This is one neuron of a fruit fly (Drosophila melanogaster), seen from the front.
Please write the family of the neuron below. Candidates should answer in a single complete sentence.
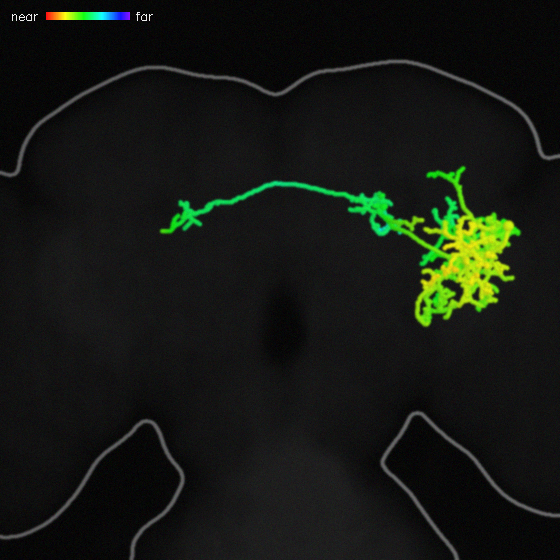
This neuron is within the family hemilineage VLPl2_medial.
